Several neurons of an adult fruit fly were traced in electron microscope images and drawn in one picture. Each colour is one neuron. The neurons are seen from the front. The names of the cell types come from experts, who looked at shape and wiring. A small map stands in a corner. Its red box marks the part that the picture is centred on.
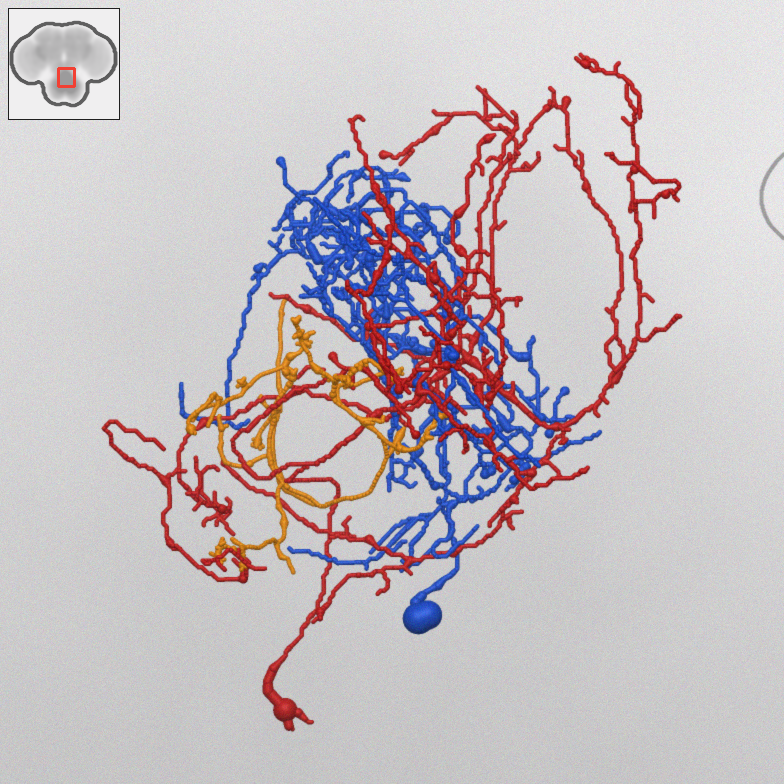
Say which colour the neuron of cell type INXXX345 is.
blue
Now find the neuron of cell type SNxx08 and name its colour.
orange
